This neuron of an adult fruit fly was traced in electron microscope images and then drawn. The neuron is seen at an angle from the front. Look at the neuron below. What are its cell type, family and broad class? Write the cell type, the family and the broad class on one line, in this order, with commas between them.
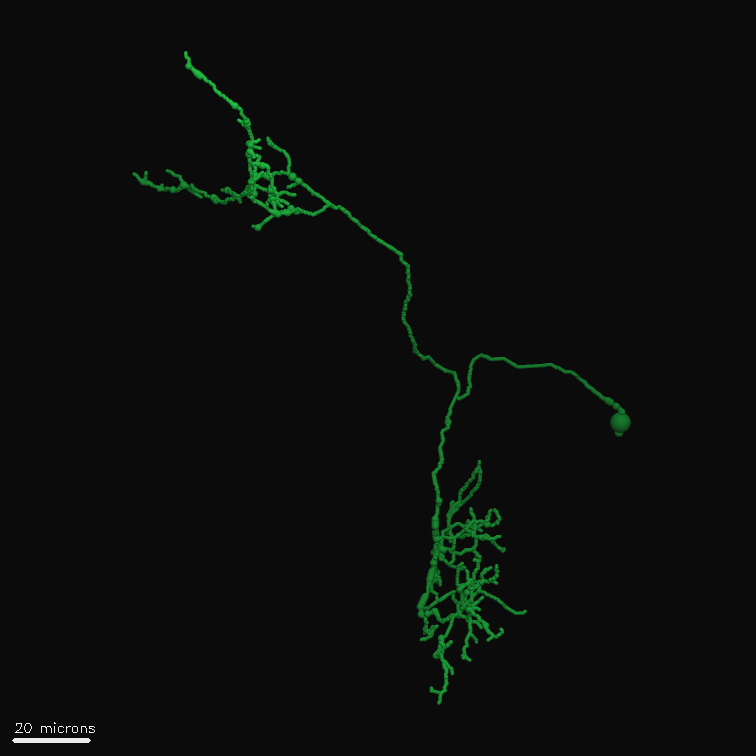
LC41, hemilineage VLPp&l1_lateral, visual projection neuron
